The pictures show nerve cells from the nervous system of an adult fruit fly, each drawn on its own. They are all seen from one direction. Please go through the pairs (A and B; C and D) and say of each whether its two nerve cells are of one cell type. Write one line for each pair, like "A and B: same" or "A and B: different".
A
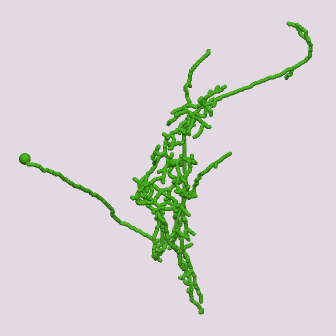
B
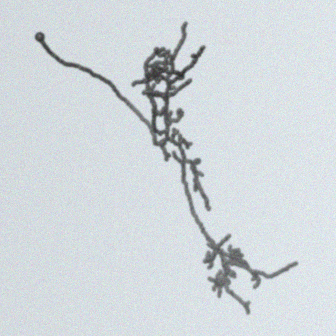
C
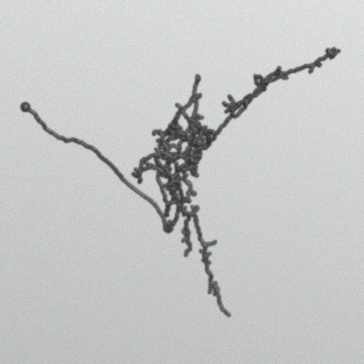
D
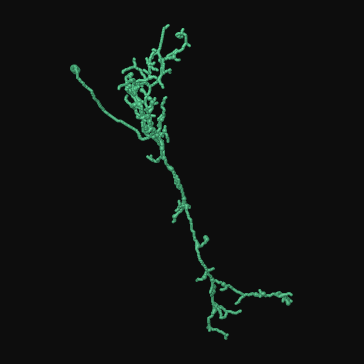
A and B: different
C and D: same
